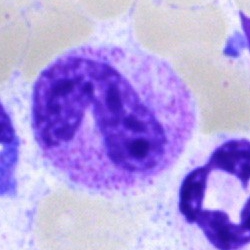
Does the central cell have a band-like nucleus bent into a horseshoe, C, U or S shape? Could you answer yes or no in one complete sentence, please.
Yes, this cell's nucleus is a curved band and is not split into lobes.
